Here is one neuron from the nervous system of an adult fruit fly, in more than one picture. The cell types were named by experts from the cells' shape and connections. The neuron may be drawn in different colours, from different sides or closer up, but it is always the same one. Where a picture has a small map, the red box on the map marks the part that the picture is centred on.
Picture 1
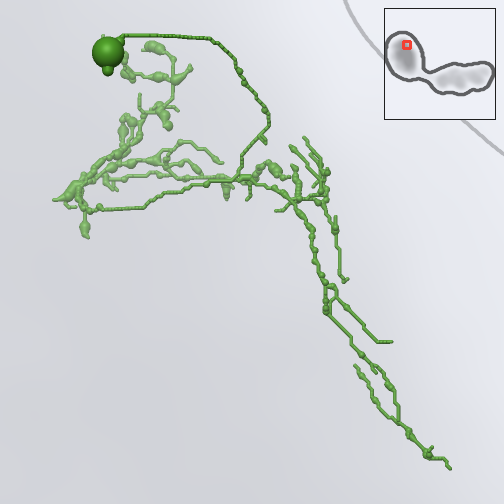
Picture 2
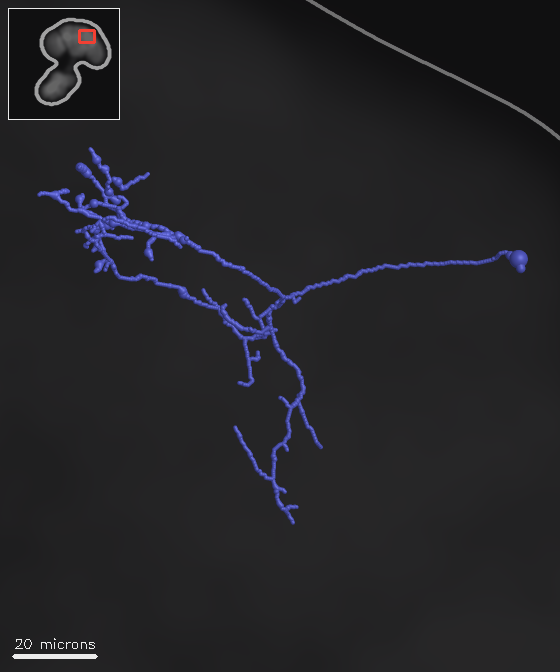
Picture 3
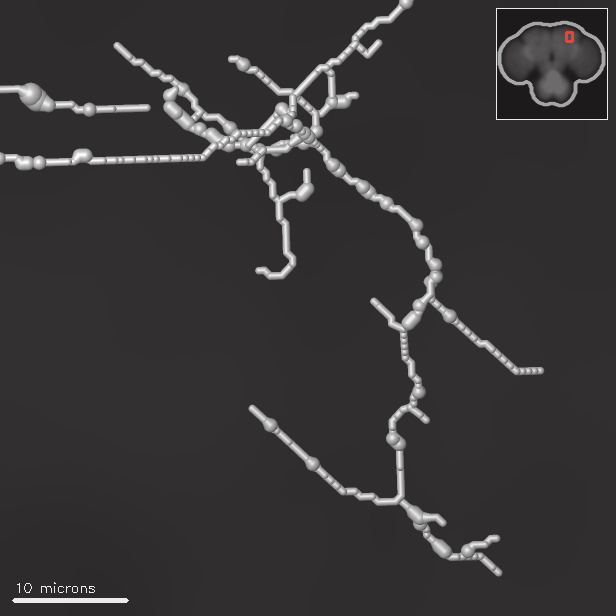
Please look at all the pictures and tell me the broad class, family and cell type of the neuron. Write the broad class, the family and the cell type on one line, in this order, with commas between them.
central-brain intrinsic neuron, hemilineage SLPpl1, SLP266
